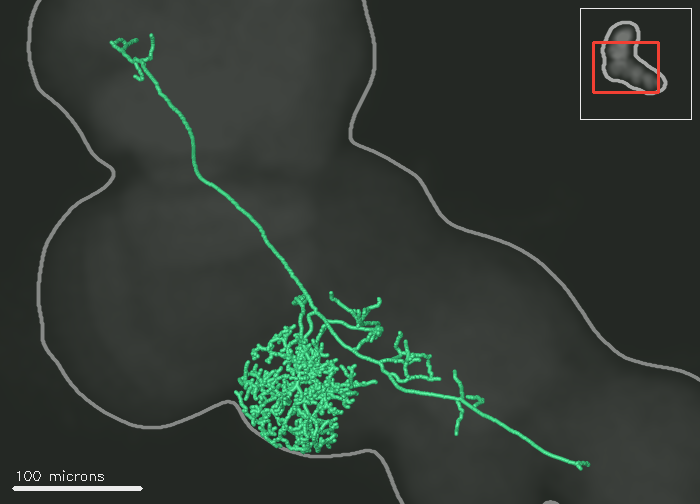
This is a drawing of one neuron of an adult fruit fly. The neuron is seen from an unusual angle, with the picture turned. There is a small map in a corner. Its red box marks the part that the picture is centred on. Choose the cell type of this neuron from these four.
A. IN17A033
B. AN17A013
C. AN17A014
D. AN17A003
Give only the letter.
B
